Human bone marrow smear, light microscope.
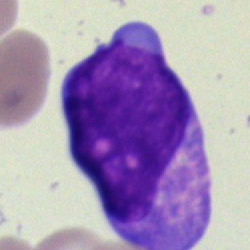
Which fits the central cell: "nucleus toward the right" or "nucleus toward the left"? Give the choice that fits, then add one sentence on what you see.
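Nucleus toward the left. The nucleus fills most of the cell, leaving cytoplasm mainly at the lower right.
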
